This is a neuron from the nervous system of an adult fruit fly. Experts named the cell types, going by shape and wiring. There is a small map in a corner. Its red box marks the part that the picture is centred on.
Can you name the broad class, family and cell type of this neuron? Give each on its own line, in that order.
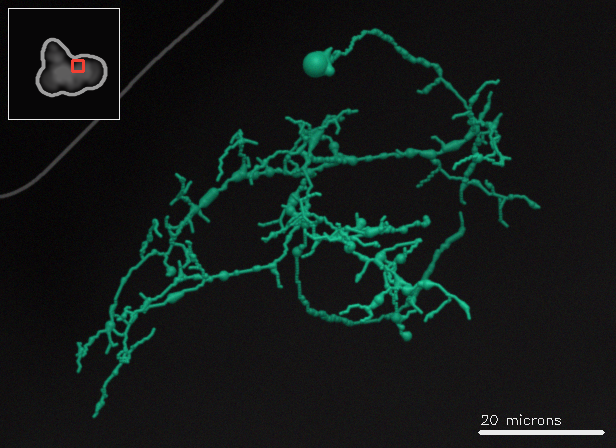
central-brain intrinsic neuron
hemilineage SMPpd1
SMP347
